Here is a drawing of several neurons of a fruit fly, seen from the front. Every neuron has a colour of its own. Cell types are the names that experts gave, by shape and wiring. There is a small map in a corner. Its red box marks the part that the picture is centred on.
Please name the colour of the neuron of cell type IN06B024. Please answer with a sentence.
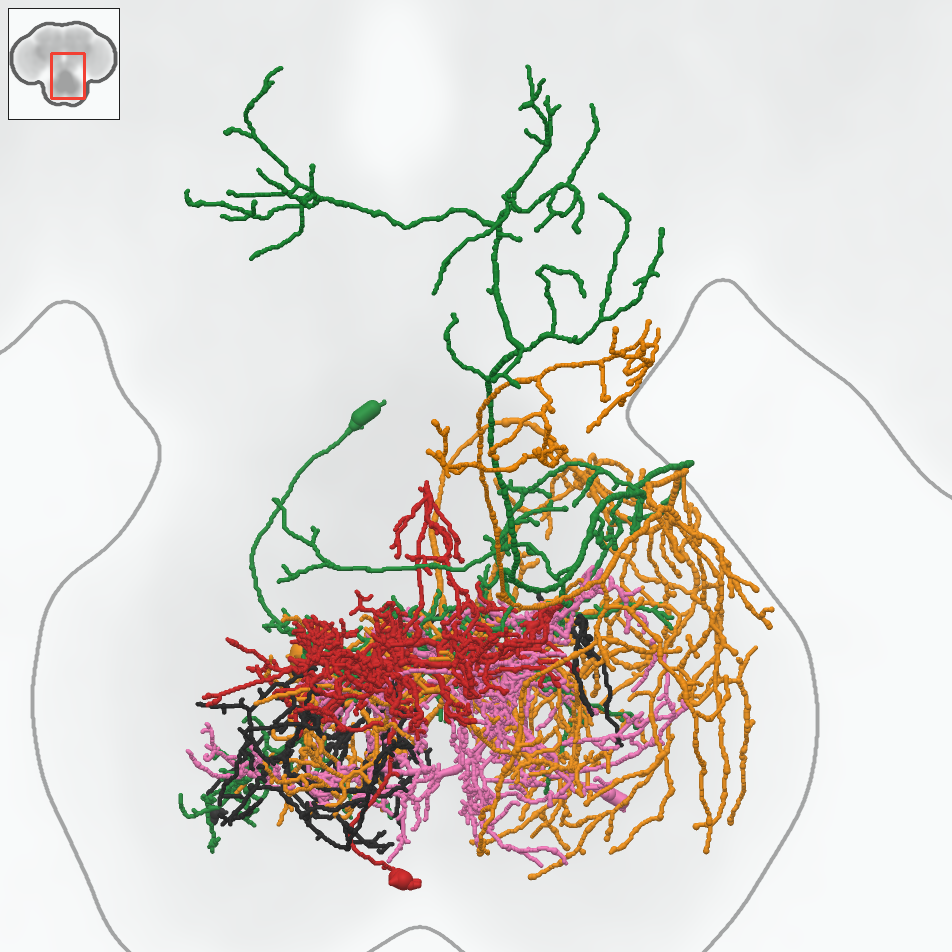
The colour is red.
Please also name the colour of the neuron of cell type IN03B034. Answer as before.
The colour is pink.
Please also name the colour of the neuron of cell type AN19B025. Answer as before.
The colour is green.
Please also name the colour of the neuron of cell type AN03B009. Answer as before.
The colour is orange.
